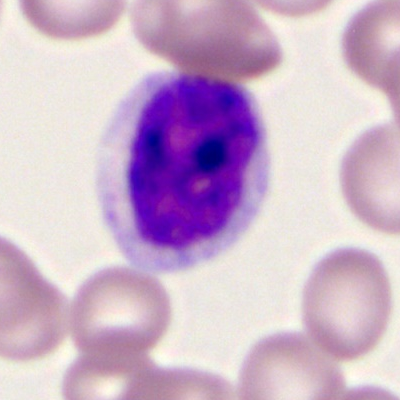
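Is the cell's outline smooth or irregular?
Smooth, with no projections.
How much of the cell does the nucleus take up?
Most of it; the cytoplasm is pale blue, its rim wider on the left than on the right.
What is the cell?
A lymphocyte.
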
